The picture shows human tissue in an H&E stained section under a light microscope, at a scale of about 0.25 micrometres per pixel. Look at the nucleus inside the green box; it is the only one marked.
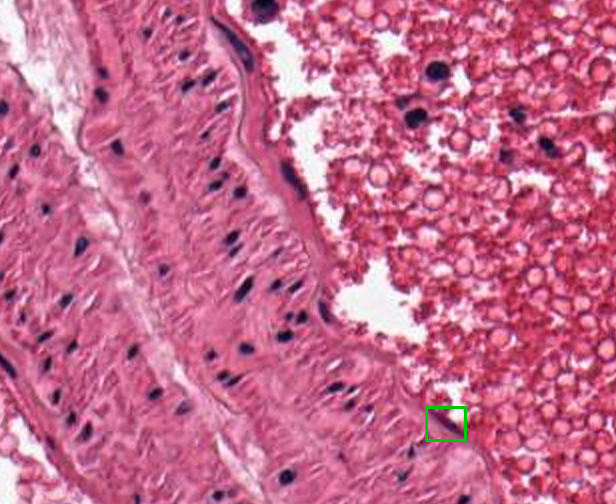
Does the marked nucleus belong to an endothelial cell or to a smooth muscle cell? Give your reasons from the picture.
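The marked cell is an endothelial cell. The nucleus is thin, elongated and flattened, and it stains dark and fairly uniformly. Its long axis runs parallel to the surface of the wall, with the wall's pink fibrous and muscular tissue on one side and the lumen on the other. Little cytoplasm can be made out. It shows only as a thin pink line along the nucleus, with no distinct outline.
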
